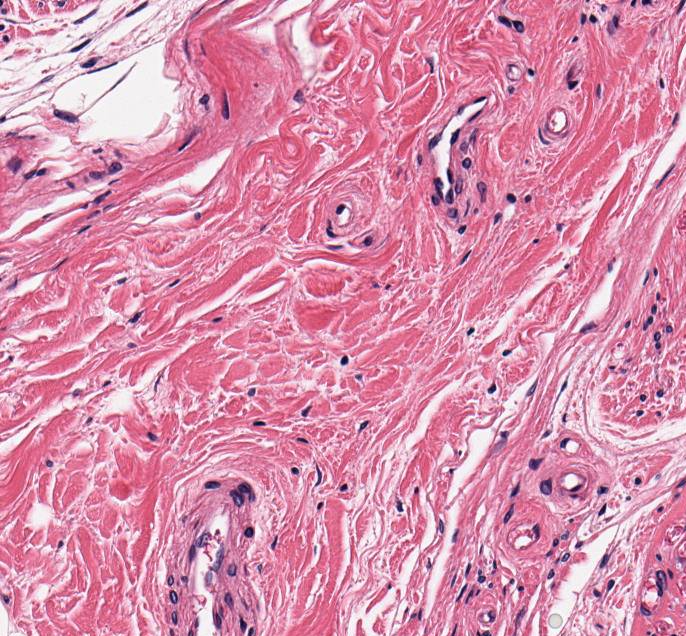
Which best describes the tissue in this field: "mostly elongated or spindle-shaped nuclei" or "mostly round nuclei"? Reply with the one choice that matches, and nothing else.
Mostly elongated or spindle-shaped nuclei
